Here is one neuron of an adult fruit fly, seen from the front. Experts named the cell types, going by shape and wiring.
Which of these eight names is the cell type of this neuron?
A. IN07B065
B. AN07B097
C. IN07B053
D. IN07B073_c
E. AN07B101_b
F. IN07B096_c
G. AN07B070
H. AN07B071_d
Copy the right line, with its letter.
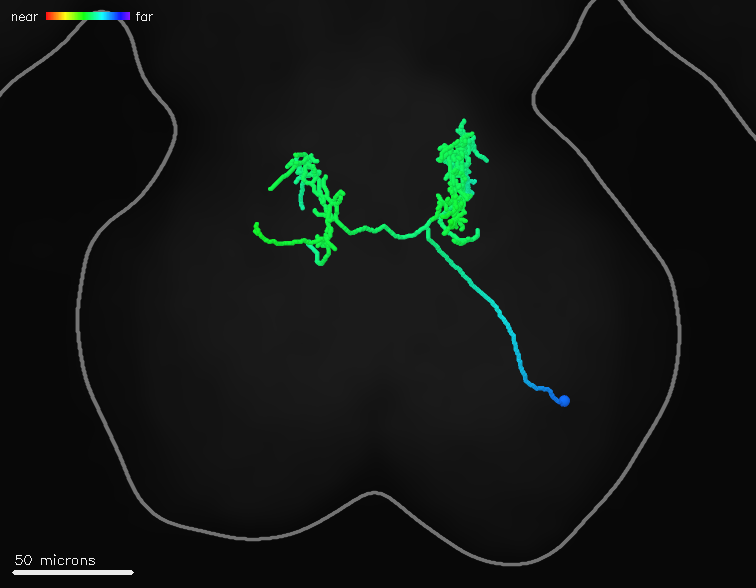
C. IN07B053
